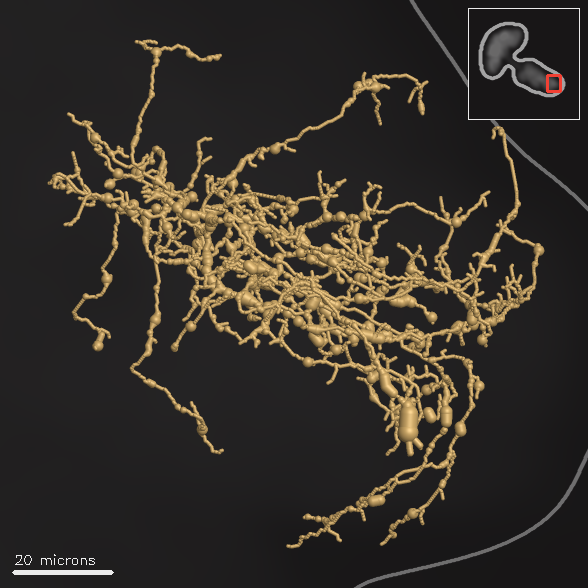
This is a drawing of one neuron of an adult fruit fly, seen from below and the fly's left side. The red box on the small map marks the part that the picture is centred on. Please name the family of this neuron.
hemilineage 00A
